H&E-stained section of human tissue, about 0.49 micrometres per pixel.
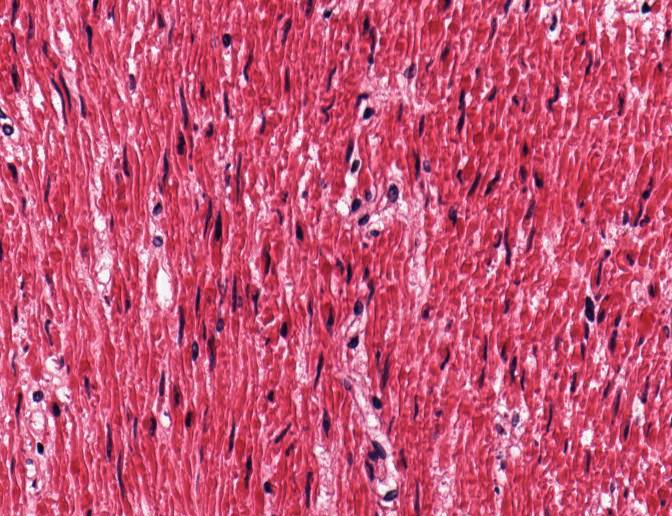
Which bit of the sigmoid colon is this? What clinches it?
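Smooth muscle is what I see here: closely packed, elongated pink fibres fill the whole field. The cytoplasm is a deep, fairly even red-pink; most nuclei are dark purple, elongated along the fibres.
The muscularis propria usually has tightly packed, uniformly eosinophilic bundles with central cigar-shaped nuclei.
Narrow pale streaks with small clear spaces separate fibre groups, clearest centrally and near the left edge.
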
